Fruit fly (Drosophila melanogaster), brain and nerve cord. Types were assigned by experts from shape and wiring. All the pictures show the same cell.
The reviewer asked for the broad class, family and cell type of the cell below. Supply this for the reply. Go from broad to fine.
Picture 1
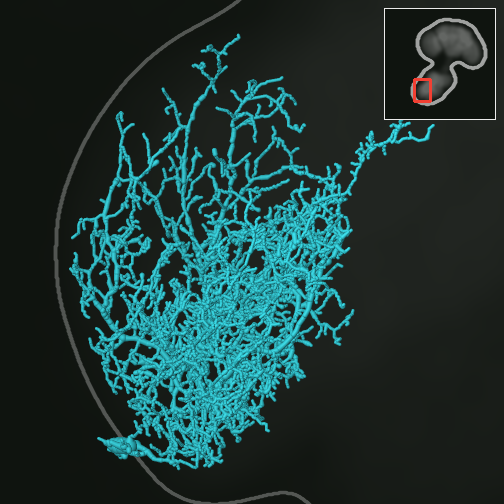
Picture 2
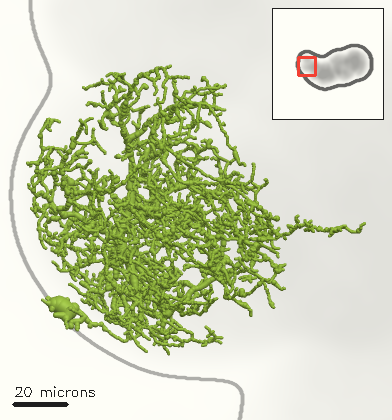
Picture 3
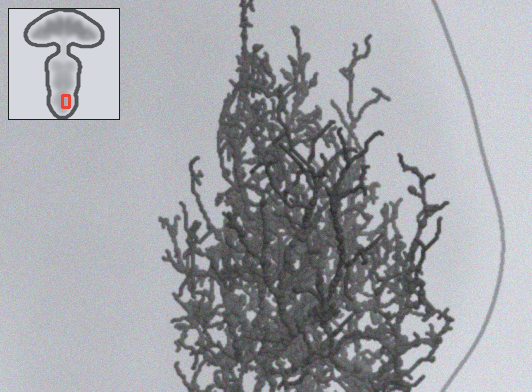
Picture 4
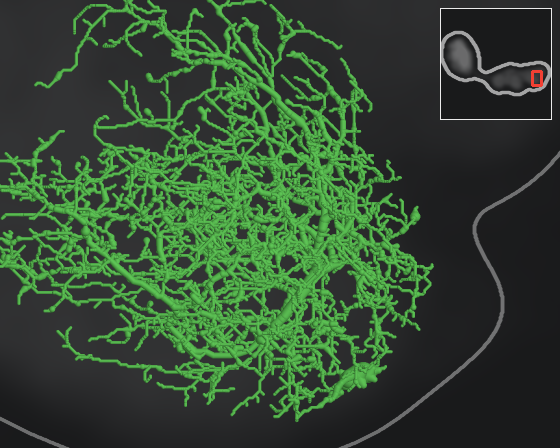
nerve-cord intrinsic neuron; hemilineage 13A; IN13A003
